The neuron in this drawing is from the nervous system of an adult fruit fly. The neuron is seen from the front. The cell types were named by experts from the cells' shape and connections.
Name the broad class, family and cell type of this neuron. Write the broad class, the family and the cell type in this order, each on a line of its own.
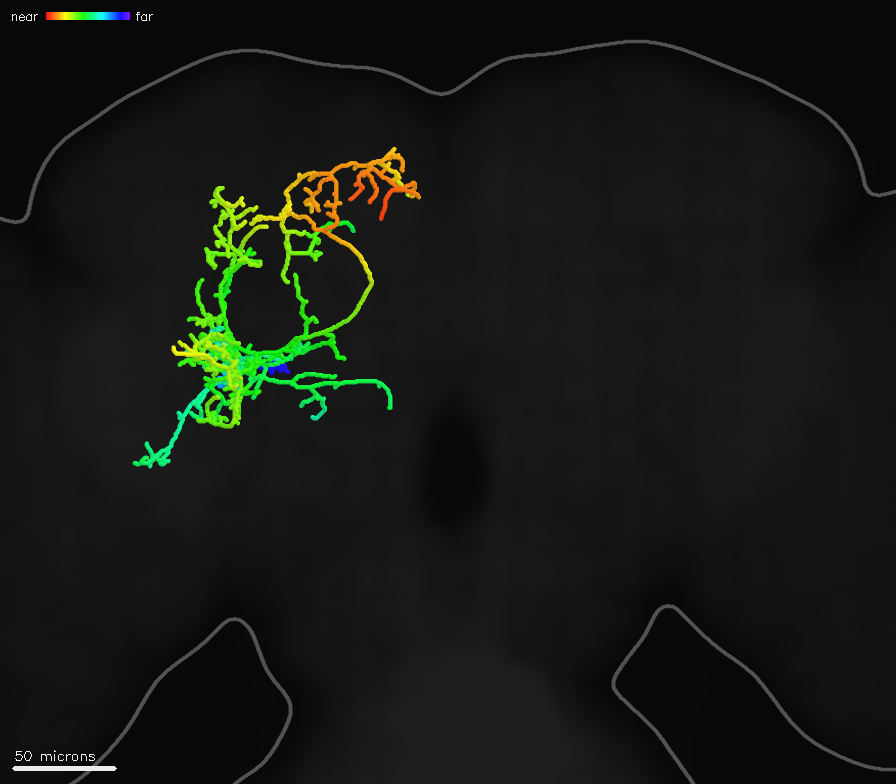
central-brain intrinsic neuron
hemilineage VLPl&p1_posterior
aIPg_m2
